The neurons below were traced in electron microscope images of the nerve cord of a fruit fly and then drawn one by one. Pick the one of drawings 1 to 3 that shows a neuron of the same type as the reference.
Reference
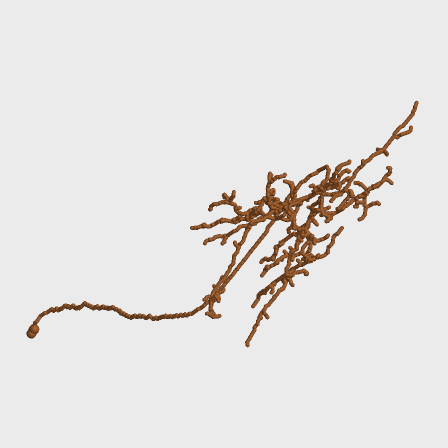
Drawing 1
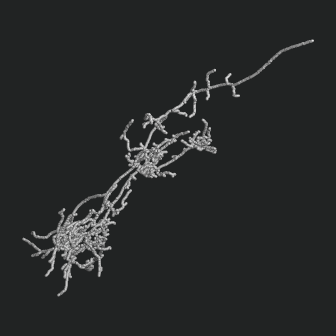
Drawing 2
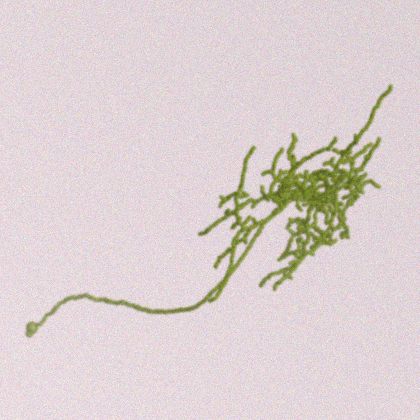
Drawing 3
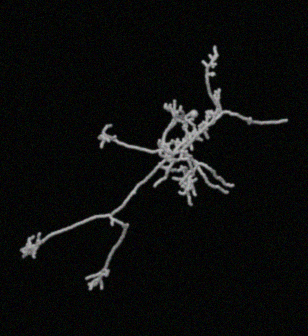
Drawing 2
